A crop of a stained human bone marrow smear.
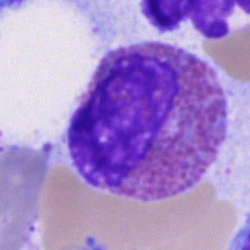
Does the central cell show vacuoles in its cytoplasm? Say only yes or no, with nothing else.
No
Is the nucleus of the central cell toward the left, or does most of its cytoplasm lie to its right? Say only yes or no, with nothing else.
Yes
